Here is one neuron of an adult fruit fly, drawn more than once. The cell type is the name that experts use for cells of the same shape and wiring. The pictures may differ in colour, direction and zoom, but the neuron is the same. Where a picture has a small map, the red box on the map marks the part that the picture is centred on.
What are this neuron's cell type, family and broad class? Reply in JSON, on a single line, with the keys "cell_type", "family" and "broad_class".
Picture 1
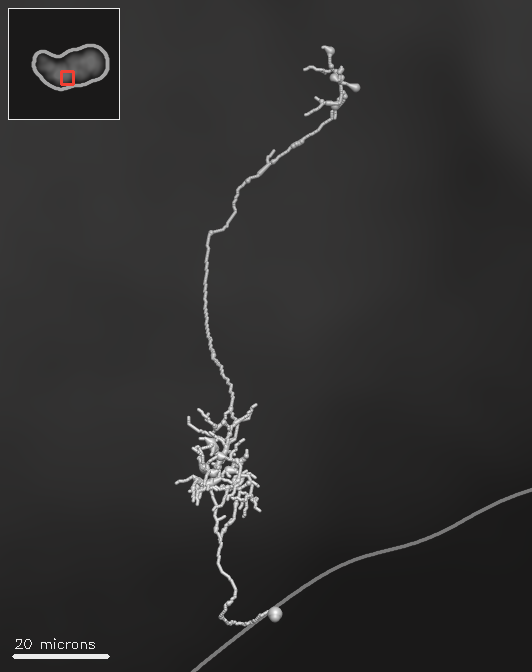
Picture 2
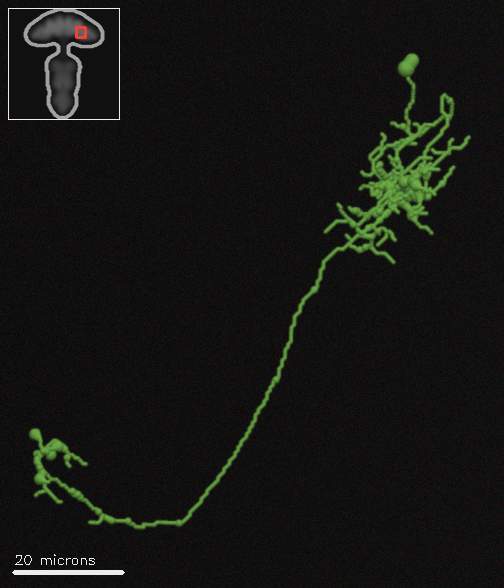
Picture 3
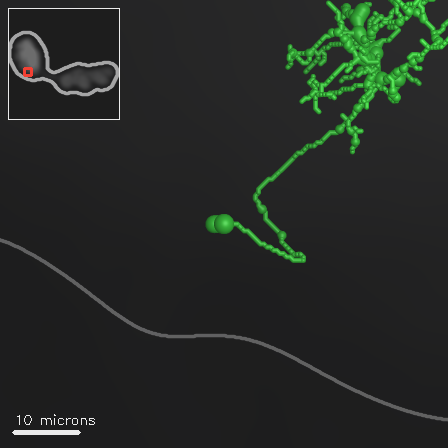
{"cell_type": "Tm5b", "family": "Tm", "broad_class": "optic-lobe intrinsic neuron"}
